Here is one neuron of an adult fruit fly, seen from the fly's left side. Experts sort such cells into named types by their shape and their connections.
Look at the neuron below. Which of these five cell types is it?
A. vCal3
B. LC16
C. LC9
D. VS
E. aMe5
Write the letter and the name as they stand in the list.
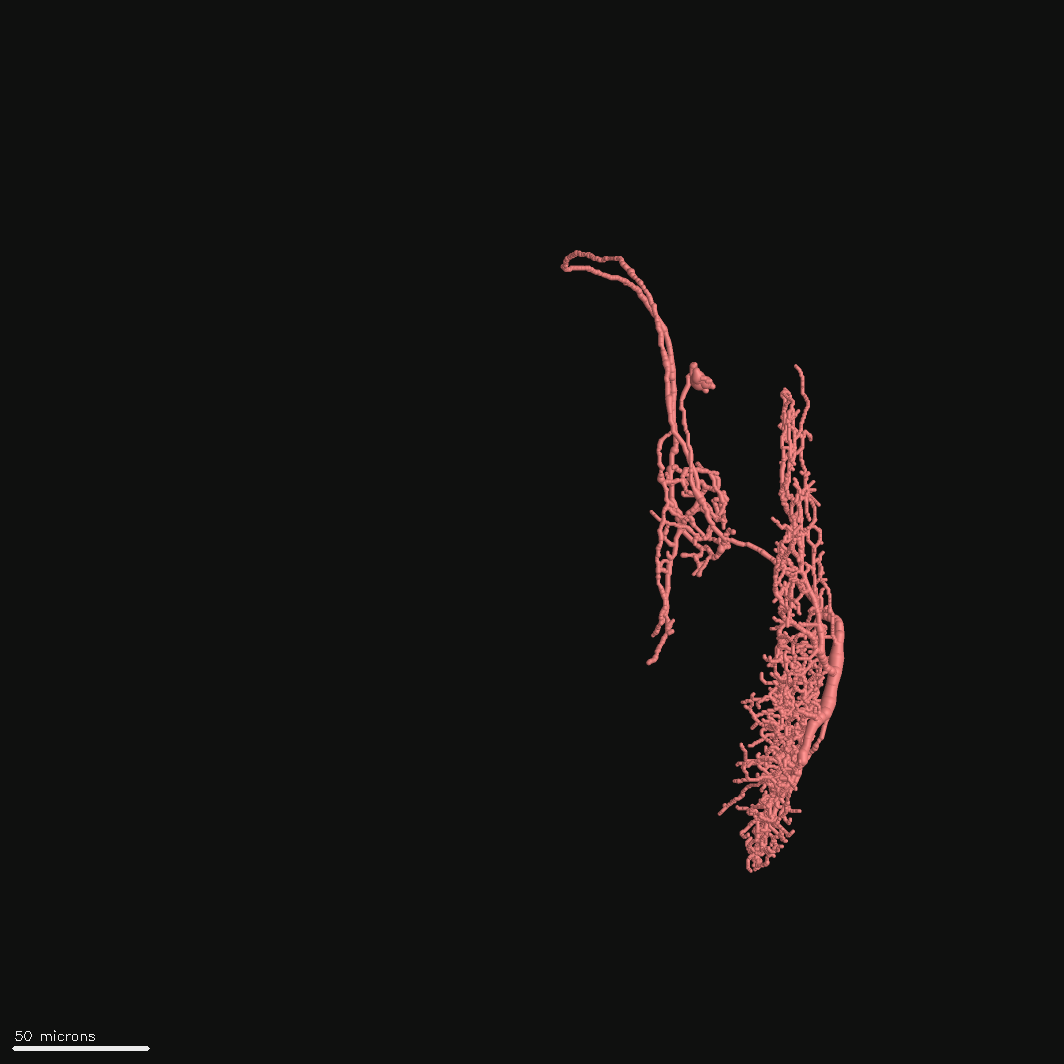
A. vCal3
